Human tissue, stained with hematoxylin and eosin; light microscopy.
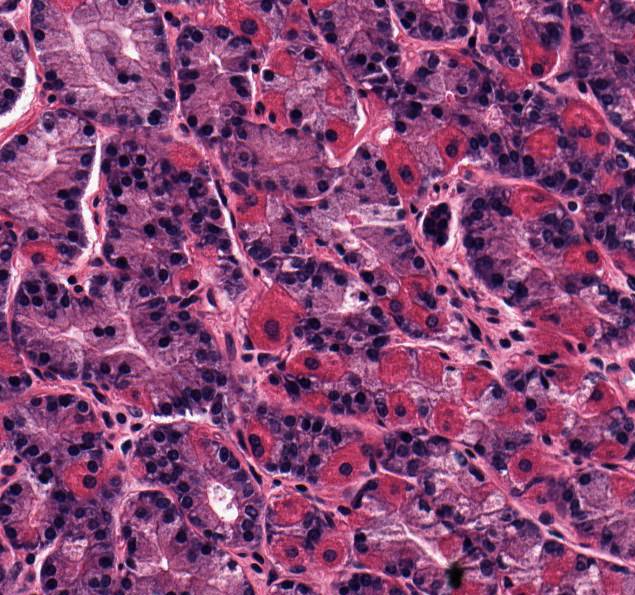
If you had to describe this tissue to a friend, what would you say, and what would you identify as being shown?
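Closely packed glands in various planes fill the field between thin stromal strands. Large polygonal parietal cells have bright pink cytoplasm and one central round nucleus. Chief cells with granular purple-grey cytoplasm and basal dark round nuclei line much of the glands, especially on the left. This is stomach.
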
